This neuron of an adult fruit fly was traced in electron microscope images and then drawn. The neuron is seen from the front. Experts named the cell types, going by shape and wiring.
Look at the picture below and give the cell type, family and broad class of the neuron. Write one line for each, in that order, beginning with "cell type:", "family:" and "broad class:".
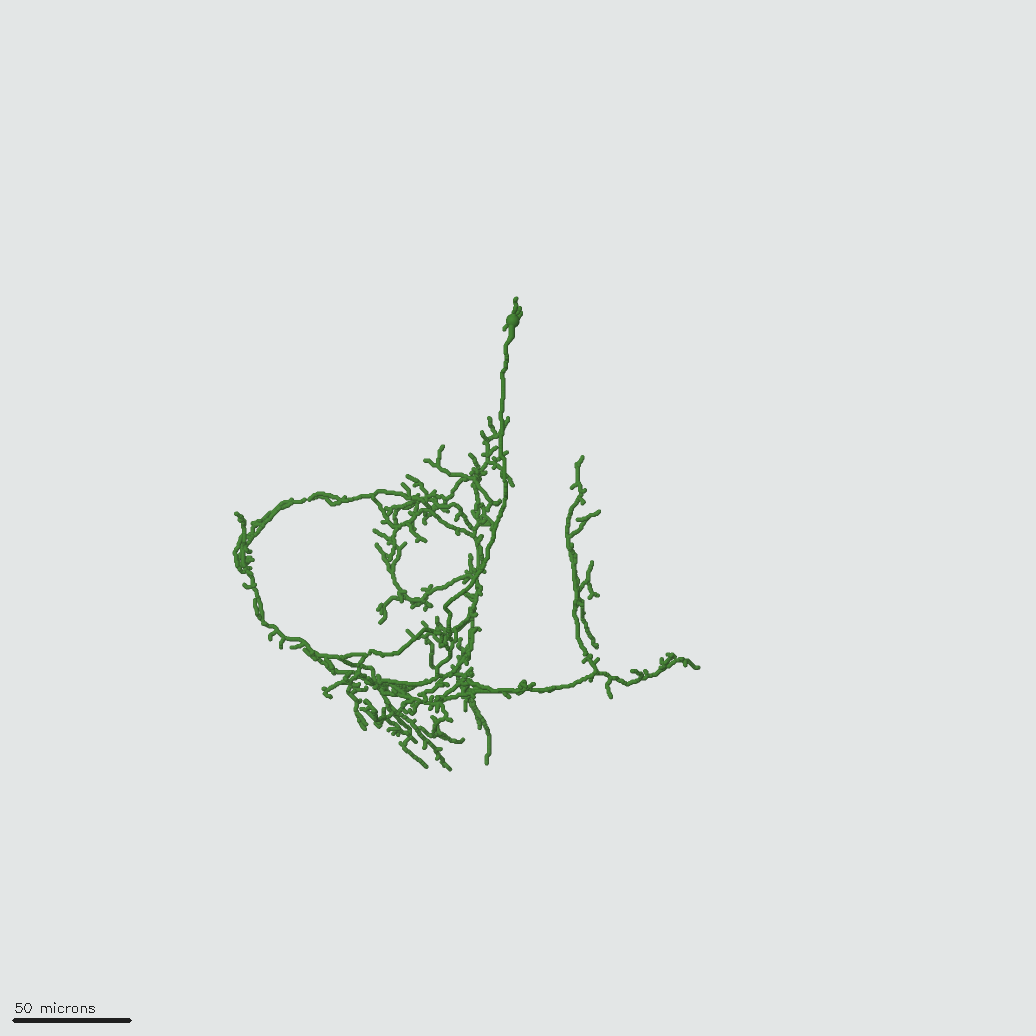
cell type: PS115
family: hemilineage DM1_antero_ventral
broad class: central-brain intrinsic neuron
